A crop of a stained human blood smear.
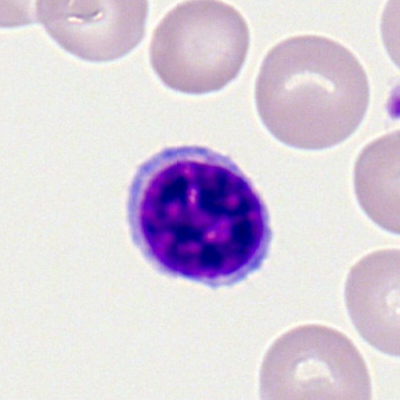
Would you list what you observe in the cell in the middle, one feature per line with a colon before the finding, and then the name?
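Nucleus: fills most of cell
Chromatin: coarse dark clumps
Cytoplasm: thin pale blue rim
Result: lymphocyte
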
